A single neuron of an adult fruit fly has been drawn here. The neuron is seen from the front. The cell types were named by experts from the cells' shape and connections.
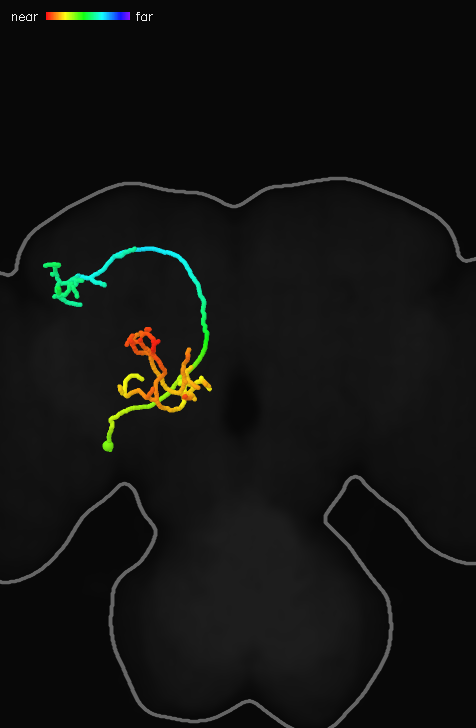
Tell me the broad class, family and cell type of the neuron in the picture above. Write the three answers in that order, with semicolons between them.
central-brain intrinsic neuron; hemilineage ALlv1; M_lvPNm44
